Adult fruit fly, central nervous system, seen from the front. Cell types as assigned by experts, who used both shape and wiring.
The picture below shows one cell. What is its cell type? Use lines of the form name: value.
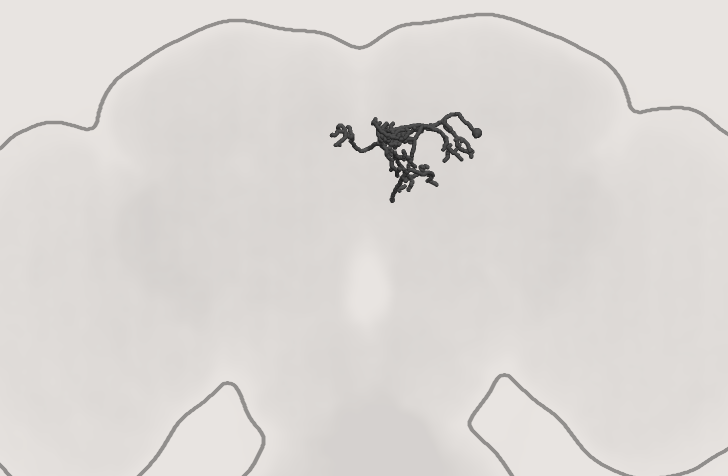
cell type: PAM08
